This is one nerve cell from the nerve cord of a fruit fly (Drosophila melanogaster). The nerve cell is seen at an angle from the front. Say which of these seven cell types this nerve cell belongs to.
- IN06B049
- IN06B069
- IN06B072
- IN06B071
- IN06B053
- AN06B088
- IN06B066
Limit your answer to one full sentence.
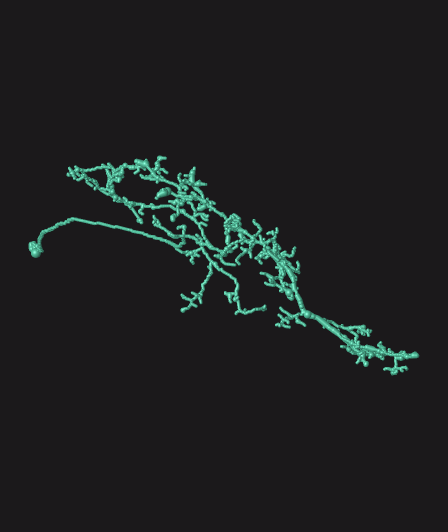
The type assigned to this nerve cell is IN06B053.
